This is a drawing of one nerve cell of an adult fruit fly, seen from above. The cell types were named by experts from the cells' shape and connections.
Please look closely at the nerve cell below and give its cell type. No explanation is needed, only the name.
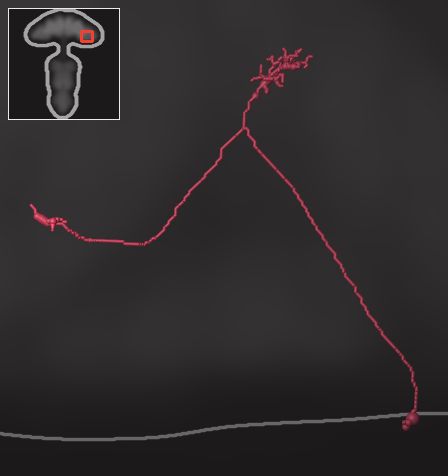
T3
